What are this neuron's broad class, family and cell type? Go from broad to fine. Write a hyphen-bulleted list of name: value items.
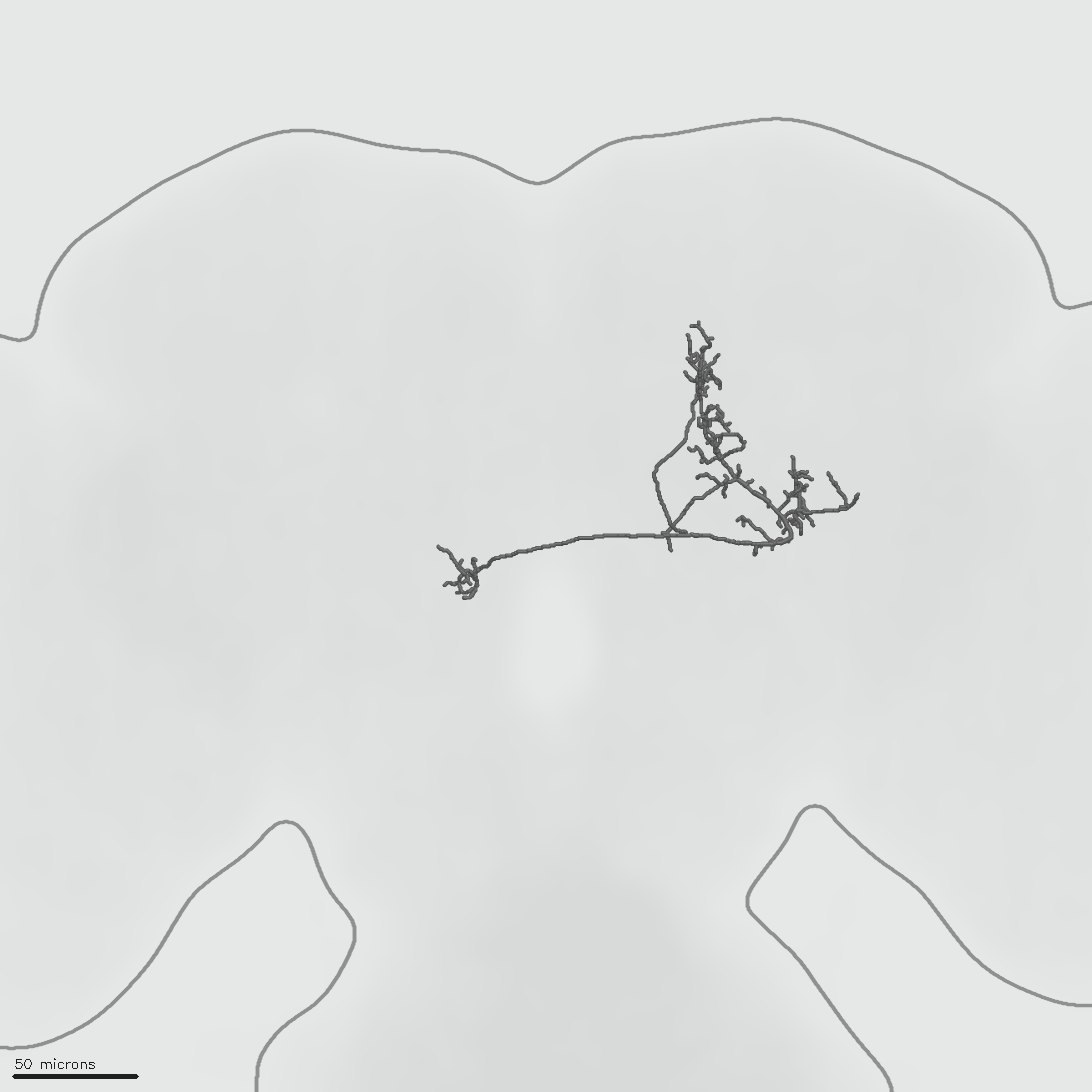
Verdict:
- broad class: central-brain intrinsic neuron
- family: hemilineage VLPp2
- cell type: CB1649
